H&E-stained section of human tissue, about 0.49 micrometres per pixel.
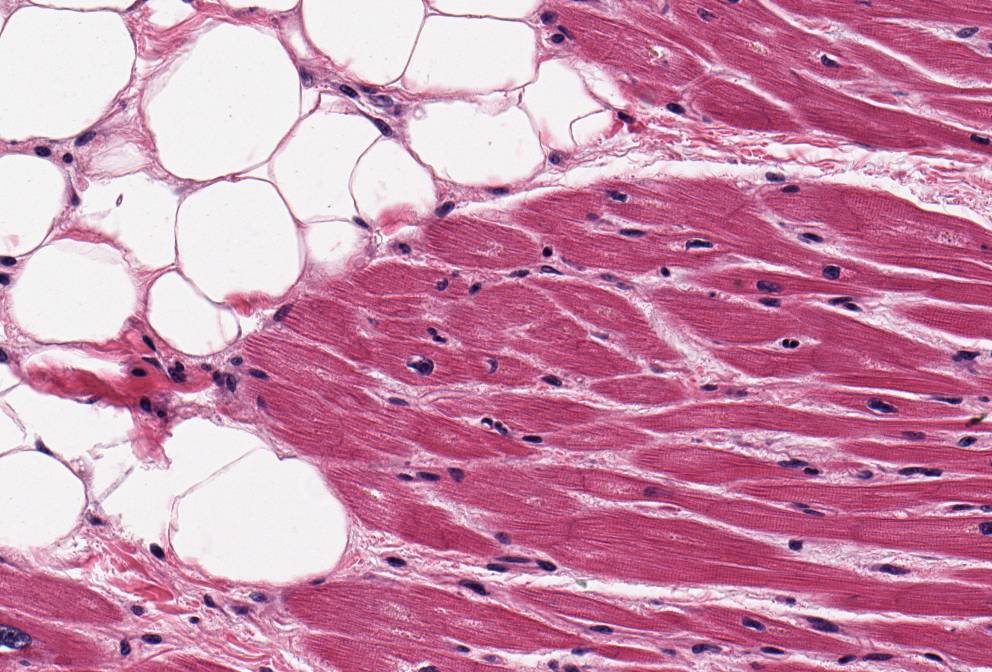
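Atrial appendage of the heart, where you can see the muscle fibres branching and joining their neighbours, with oval nuclei sitting centrally. Between the fibres run thin strands of pale loose connective tissue with small dark nuclei.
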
